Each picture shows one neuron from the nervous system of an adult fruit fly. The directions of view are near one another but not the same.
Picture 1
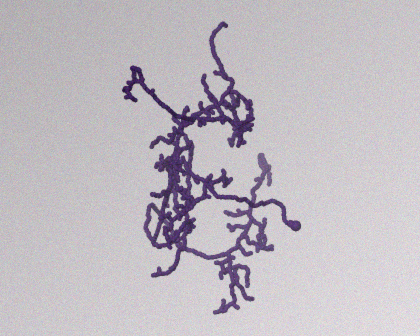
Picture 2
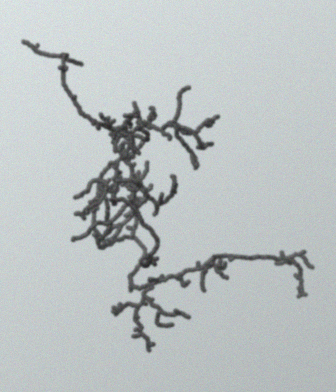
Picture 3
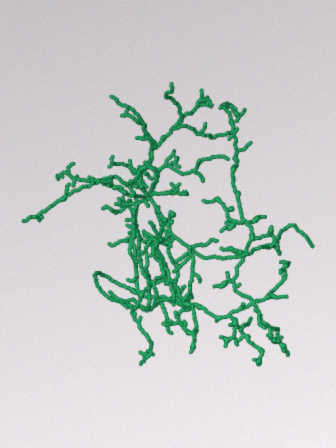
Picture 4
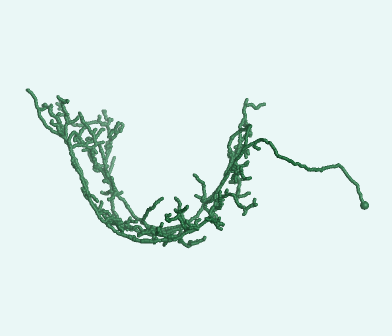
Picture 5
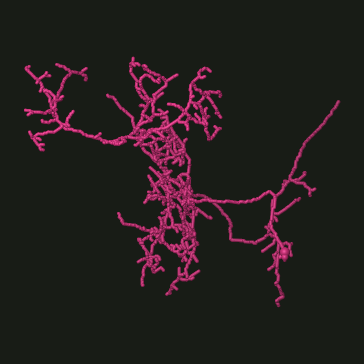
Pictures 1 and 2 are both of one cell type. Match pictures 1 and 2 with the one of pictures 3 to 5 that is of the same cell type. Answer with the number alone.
3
